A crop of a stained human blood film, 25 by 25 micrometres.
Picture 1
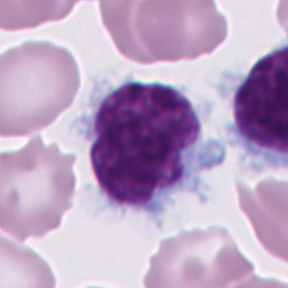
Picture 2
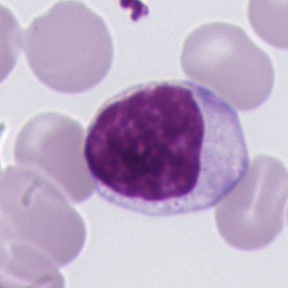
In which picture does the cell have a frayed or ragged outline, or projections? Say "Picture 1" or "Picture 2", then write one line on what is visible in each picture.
Picture 1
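Picture 1: Fine, hair-like projections fringe the cytoplasm all around the cell.
Picture 2: The cell outline is smooth and oval, with no surface projections.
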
